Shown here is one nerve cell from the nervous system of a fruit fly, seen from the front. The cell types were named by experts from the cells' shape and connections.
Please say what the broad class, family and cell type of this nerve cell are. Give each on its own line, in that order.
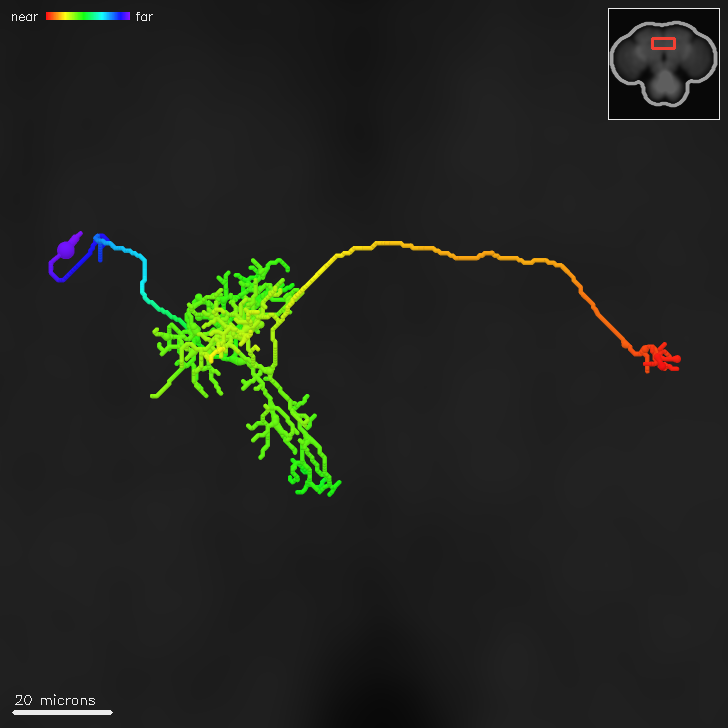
central-brain intrinsic neuron
class CX
FC2B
